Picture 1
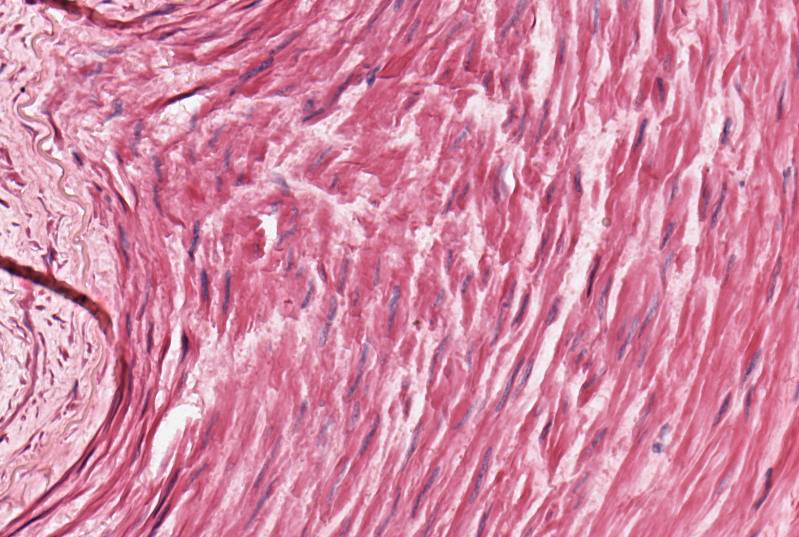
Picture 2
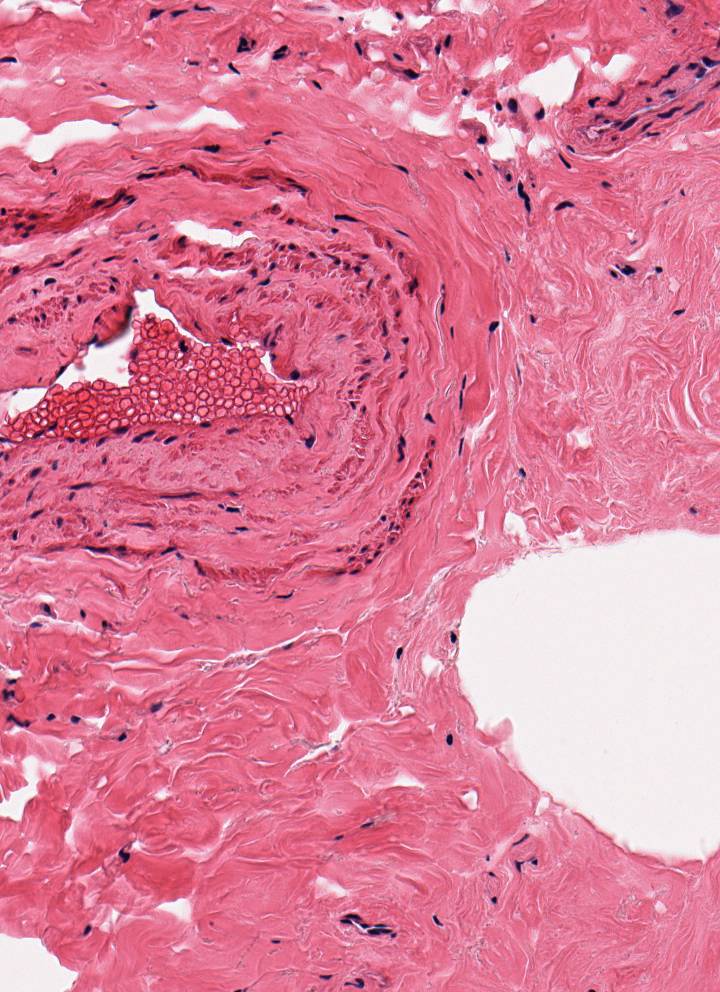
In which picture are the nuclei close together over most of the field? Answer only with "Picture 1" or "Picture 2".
Picture 1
